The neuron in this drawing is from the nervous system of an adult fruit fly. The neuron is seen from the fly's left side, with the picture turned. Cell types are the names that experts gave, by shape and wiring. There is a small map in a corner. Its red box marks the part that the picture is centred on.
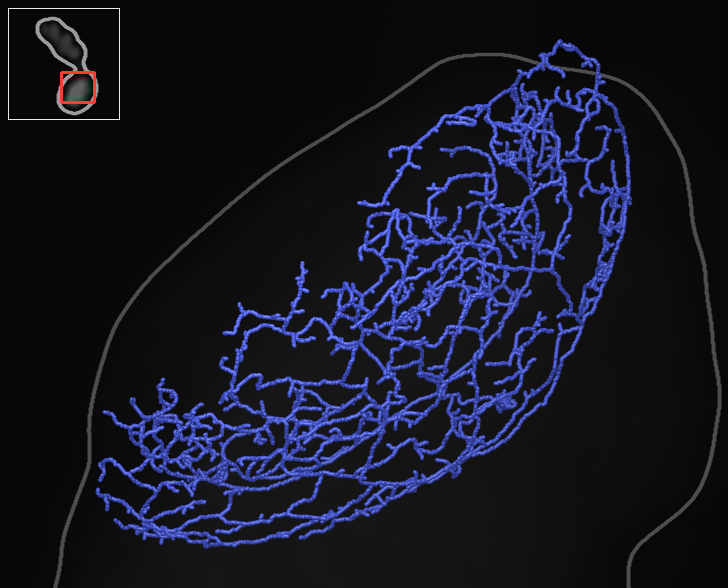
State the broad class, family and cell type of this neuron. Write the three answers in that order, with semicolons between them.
optic-lobe intrinsic neuron; Mi; Mi19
